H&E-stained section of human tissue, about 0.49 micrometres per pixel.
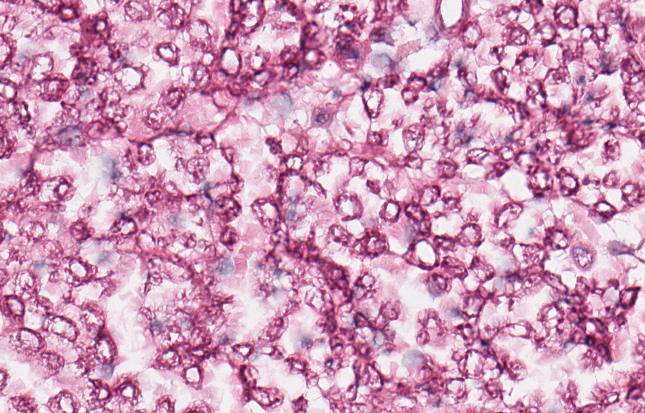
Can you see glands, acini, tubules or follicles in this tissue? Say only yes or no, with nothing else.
No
